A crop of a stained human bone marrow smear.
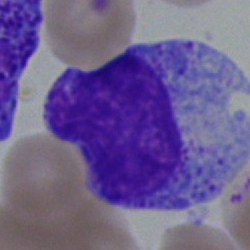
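Myelocyte in a stained human bone marrow smear. The large nucleus, irregular in outline, lies toward the left, with deep purple, finely mottled chromatin. A moderate pale blue-grey region of cytoplasm occupies the right side and contains scattered dark purple granules throughout.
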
